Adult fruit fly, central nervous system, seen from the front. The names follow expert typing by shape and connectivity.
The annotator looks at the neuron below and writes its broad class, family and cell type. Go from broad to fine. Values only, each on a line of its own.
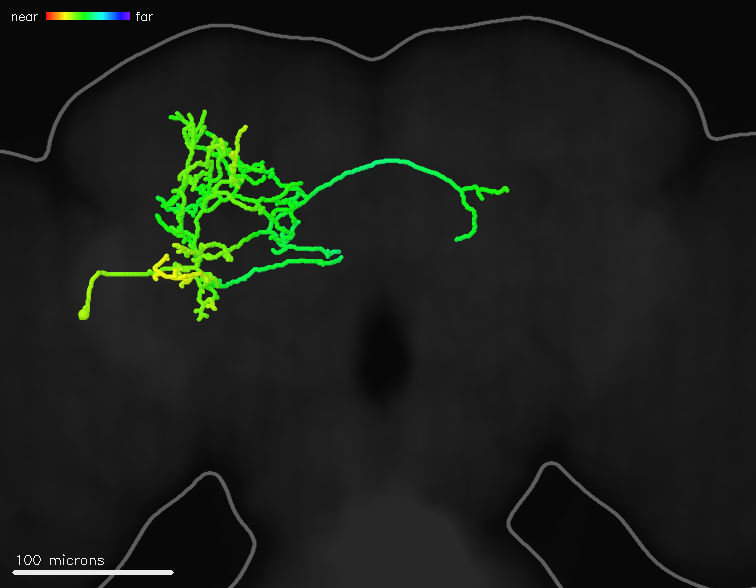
central-brain intrinsic neuron
hemilineage VLPl2_medial
CL062_b2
